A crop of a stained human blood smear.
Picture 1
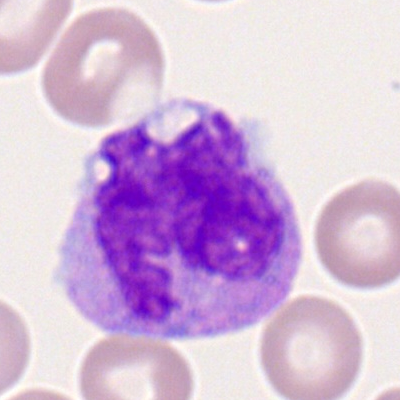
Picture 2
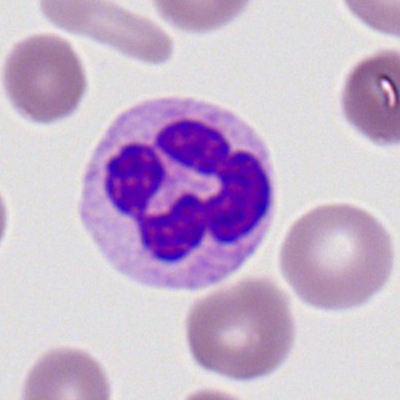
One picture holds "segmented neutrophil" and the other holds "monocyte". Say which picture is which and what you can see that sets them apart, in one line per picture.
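Picture 1 – monocyte. A clear vacuole sits at the top edge of the nucleus.
Picture 2 – segmented neutrophil. No vacuoles are seen in the cytoplasm.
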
